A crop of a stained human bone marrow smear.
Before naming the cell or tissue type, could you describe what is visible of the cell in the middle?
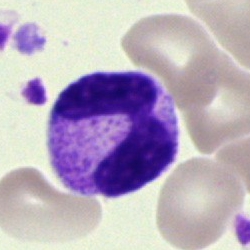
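Notice how round and smooth this cell's outline is. The nucleus is a thick curved band wrapping around the top and right side of the cell. Most of the pale lilac cytoplasm lies in the lower left part, and you'll see no vacuoles in it. This is a band neutrophil.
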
